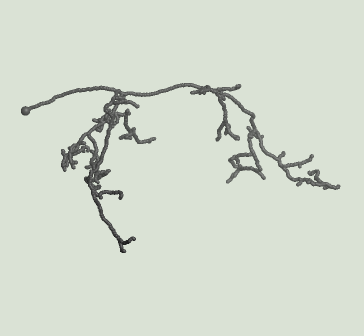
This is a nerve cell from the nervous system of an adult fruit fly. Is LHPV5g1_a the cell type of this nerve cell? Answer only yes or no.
yes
